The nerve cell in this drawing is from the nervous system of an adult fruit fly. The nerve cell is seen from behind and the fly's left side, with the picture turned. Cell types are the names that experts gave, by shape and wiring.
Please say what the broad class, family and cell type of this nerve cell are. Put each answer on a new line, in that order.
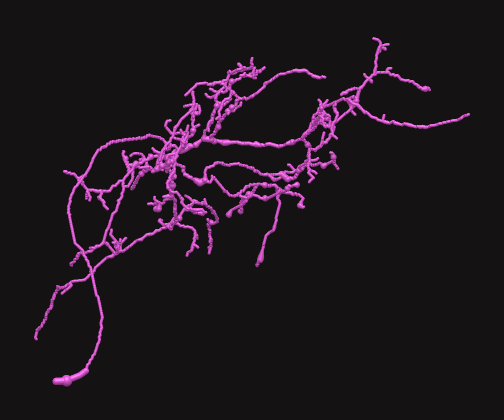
central-brain intrinsic neuron
hemilineage LB0
GNG009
